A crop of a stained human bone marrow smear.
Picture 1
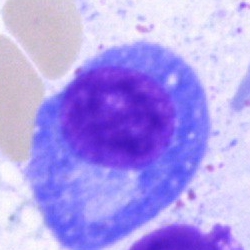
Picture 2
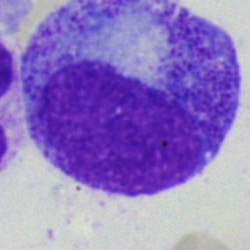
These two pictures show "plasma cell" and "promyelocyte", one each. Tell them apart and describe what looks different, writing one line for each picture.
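Picture 1 – plasma cell. The cytoplasm contains no visible granules.
Picture 2 – promyelocyte. Many purple granules are scattered through the cytoplasm.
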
